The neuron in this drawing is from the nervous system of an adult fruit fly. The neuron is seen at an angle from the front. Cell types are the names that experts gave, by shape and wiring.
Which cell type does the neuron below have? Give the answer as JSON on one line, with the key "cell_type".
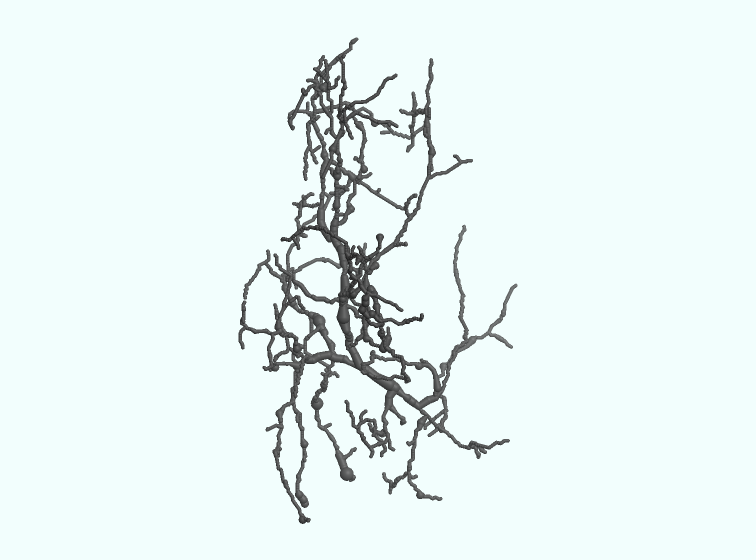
{"cell_type": "IN20A.22A018"}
